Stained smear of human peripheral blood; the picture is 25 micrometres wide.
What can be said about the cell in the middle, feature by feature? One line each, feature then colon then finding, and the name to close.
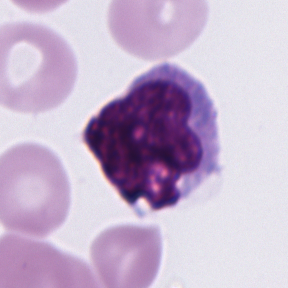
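Outline: irregular and somewhat angular
Nucleus position: toward the left, leaving most cytoplasm on the right
Chromatin: dark purple, coarsely clumped
Cytoplasm: pale greyish blue
Cell diameter: about 13 micrometres across
Nuclear diameter: about 11 micrometres across
Nuclear share of cell area: about 70%
Identity: monocyte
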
